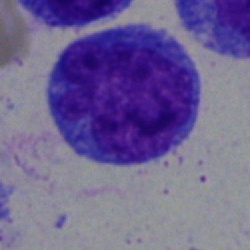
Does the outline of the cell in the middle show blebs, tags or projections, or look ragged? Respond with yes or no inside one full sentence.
No, the border of this cell is smooth instead of ragged.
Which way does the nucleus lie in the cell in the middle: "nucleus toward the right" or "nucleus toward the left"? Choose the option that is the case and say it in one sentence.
What sits toward the right of the cell is its nucleus.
